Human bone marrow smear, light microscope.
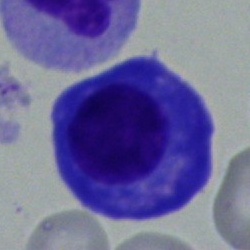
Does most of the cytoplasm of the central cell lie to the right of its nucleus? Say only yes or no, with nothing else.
Yes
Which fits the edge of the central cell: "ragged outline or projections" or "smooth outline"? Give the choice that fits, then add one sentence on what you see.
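Ragged outline or projections. A small pointed projection sticks out from the top edge of the cell.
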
